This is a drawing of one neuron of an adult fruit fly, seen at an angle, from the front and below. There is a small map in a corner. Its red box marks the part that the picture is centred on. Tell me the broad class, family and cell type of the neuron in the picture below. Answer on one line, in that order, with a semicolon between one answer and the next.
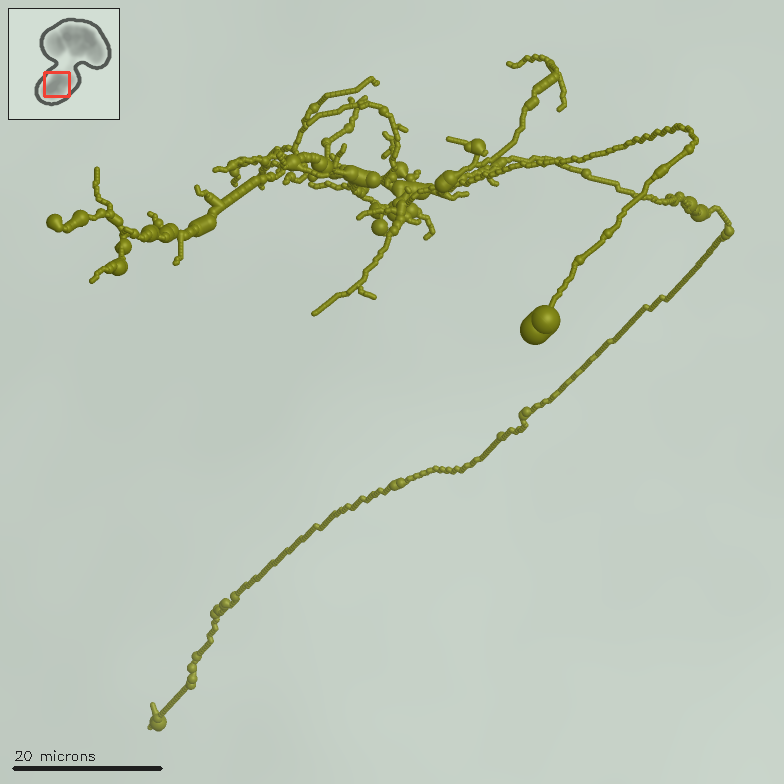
nerve-cord intrinsic neuron; hemilineage 10B; IN10B055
